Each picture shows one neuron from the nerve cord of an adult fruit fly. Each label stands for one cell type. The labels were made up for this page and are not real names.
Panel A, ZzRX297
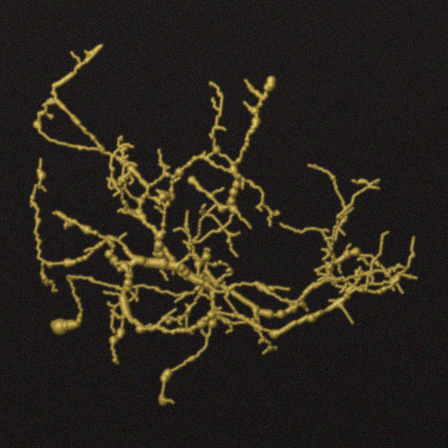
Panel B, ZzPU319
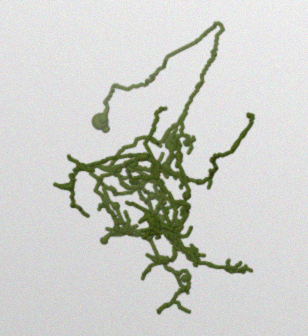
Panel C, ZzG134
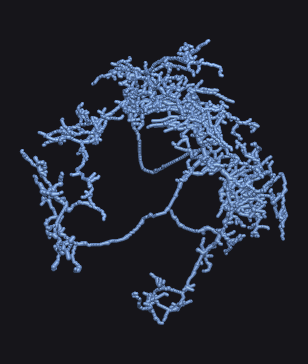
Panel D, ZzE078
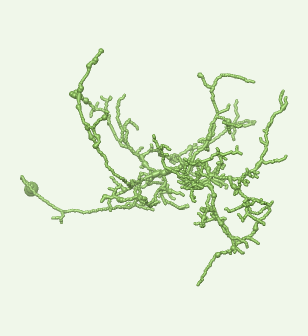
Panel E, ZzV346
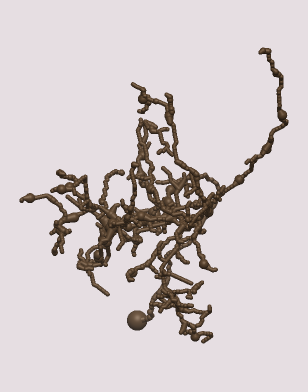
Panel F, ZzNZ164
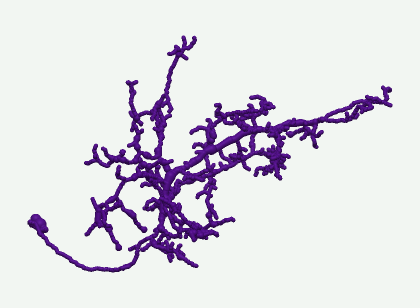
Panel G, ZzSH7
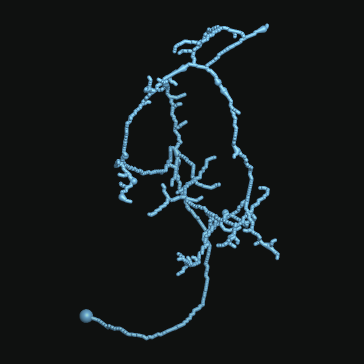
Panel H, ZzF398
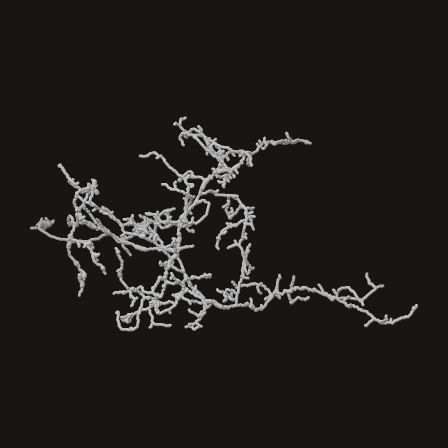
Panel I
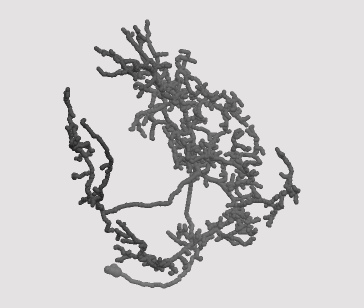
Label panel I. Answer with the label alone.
ZzG134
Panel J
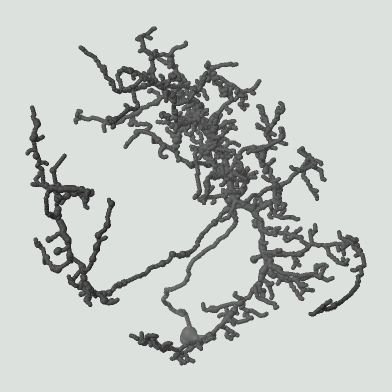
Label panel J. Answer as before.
ZzG134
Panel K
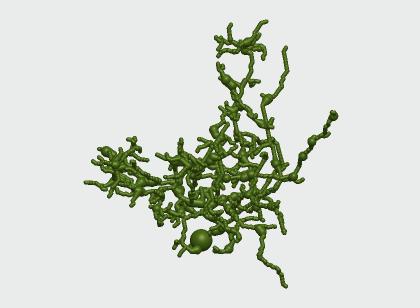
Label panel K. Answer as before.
ZzV346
